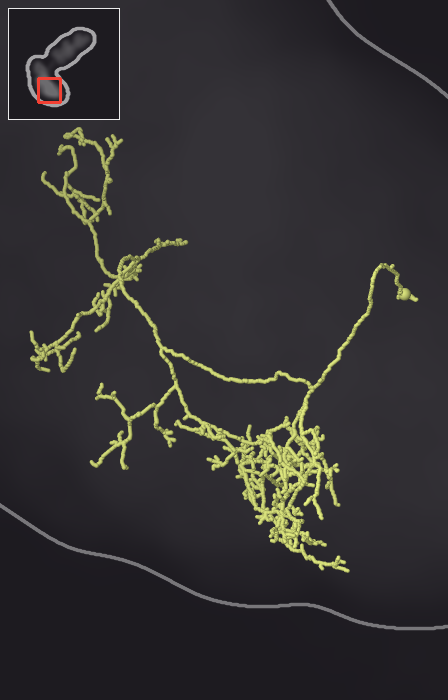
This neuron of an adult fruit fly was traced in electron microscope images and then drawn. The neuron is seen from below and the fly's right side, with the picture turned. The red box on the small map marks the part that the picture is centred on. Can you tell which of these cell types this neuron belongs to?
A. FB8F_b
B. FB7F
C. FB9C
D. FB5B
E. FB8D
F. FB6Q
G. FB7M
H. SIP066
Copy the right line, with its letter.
H. SIP066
